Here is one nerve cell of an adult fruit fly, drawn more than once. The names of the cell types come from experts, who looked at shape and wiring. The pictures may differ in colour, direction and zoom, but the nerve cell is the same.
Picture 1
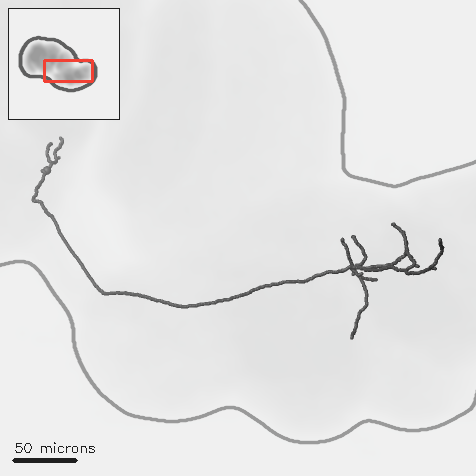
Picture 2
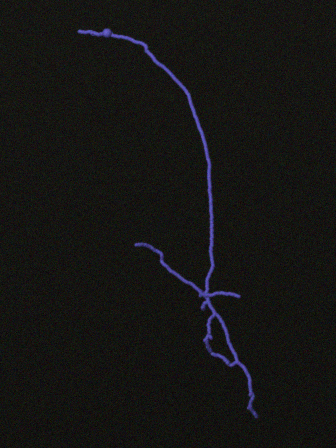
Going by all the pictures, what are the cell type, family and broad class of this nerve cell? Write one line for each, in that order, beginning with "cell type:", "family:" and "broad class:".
cell type: SApp13
family: class mechanosensory proprioceptive
broad class: sensory neuron ascending to the brain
